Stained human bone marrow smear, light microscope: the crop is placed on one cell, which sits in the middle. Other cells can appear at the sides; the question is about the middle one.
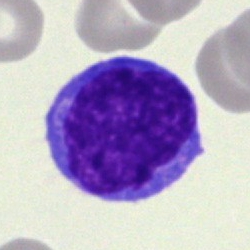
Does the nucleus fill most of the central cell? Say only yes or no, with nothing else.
Yes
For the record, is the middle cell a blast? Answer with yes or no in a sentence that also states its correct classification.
Yes, the cell occupying the center is a blast.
